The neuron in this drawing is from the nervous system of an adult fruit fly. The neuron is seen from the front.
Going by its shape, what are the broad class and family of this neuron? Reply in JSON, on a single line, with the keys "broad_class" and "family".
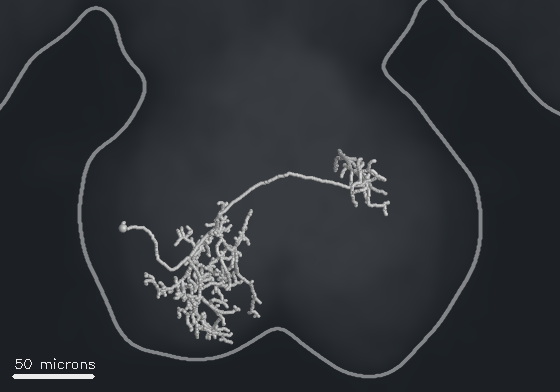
{"broad_class": "nerve-cord intrinsic neuron", "family": "hemilineage 08B"}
